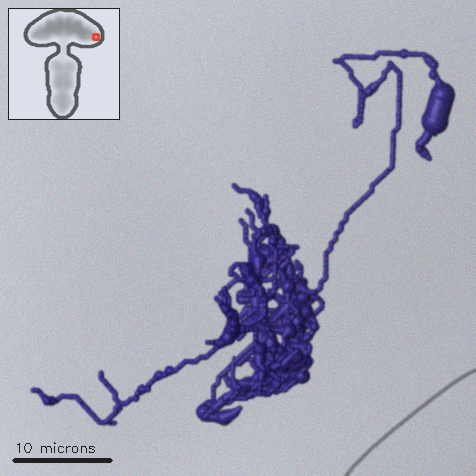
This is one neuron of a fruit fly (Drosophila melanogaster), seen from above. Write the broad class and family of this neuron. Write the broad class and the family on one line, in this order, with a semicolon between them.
optic-lobe intrinsic neuron; Dm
